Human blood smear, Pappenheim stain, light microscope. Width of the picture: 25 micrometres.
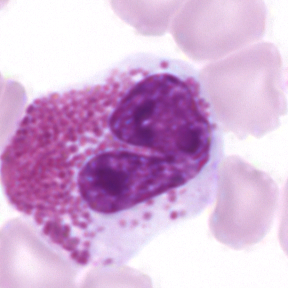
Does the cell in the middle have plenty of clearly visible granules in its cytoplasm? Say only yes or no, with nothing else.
Yes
